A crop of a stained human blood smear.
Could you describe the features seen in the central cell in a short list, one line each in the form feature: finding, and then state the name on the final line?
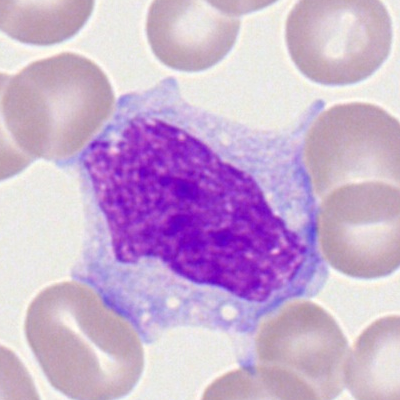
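Chromatin: coarse clumps, some darker patches
Cytoplasm: pale grey-blue
Margin: deeper blue
Vacuoles: a few small clear ones, lower cytoplasm
Cell: monocyte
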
